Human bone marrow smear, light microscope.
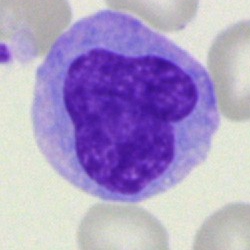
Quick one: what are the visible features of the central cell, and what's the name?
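In outline the cell is roughly round, its edge slightly uneven and wavy. The nucleus is folded into lobes, and a notch cuts into it from the right. No distinct coarse granules are present in the cytoplasm. Clear vacuoles are likewise absent. The cell is a monocyte.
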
